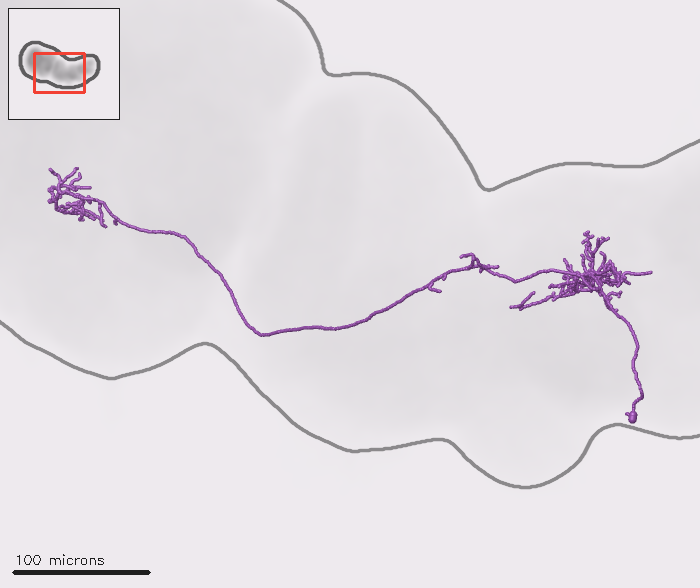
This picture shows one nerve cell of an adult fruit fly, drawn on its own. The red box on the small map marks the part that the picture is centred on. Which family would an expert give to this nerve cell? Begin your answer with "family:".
family: hemilineage 06B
